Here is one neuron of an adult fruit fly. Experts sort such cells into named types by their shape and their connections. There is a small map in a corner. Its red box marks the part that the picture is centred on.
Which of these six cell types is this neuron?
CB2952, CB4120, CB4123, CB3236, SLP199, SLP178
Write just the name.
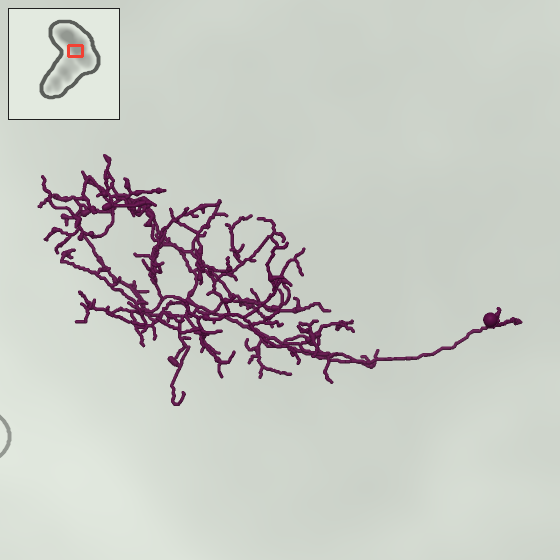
CB2952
